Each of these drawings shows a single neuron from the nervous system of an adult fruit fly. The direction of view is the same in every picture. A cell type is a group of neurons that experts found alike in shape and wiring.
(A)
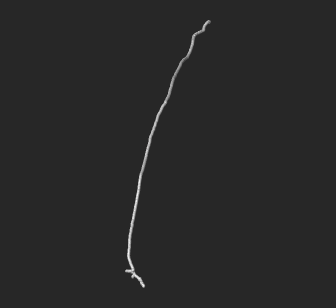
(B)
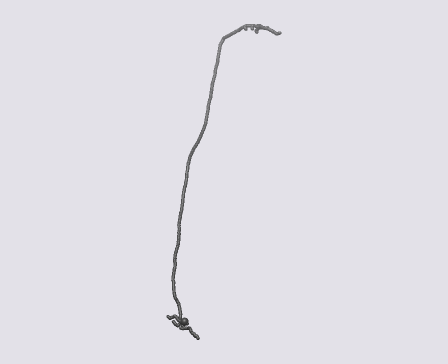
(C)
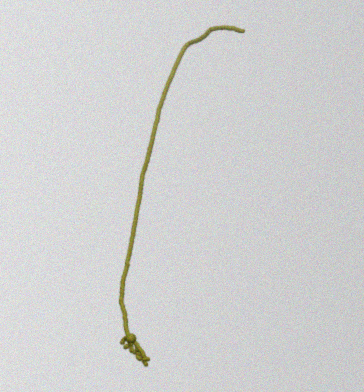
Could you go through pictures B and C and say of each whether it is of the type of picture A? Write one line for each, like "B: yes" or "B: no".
B: yes
C: no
